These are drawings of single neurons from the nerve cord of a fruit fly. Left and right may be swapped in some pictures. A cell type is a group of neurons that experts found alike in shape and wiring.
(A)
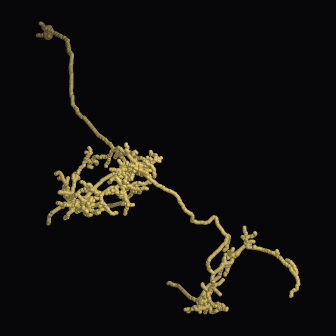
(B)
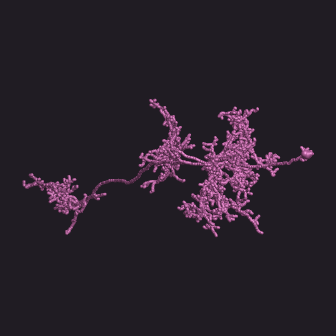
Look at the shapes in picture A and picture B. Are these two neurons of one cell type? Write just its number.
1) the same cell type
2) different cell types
2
